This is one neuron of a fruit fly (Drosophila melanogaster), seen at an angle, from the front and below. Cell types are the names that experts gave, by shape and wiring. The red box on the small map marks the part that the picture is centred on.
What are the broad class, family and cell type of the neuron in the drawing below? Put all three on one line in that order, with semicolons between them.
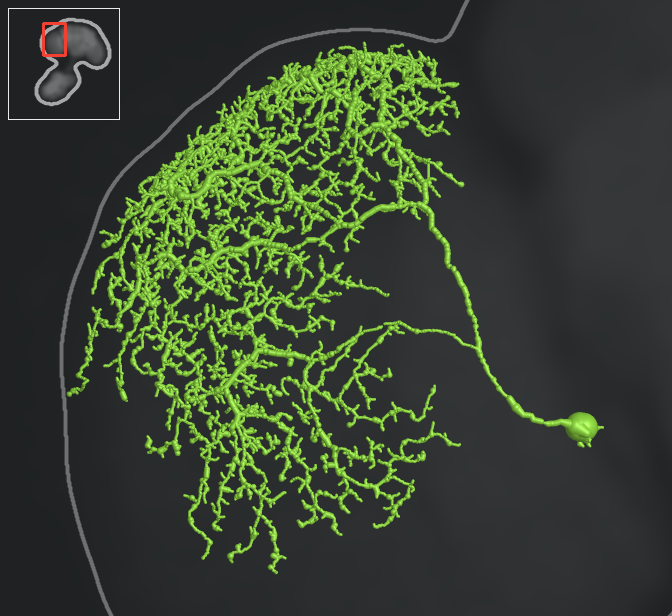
optic-lobe intrinsic neuron; Dm; Dm17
